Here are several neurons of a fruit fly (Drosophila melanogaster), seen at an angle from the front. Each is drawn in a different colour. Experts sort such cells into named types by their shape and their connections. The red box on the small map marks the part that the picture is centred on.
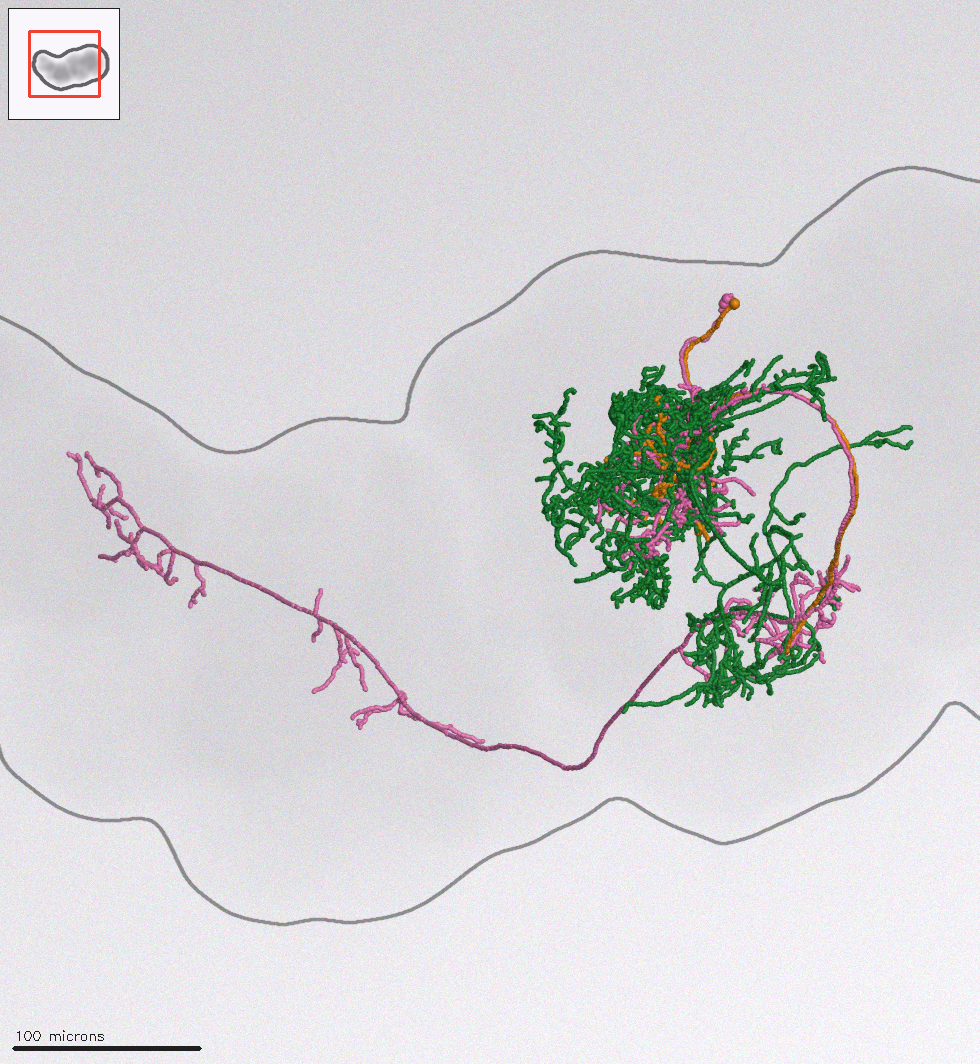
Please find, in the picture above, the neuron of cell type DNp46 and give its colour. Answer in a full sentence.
The colour is pink.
